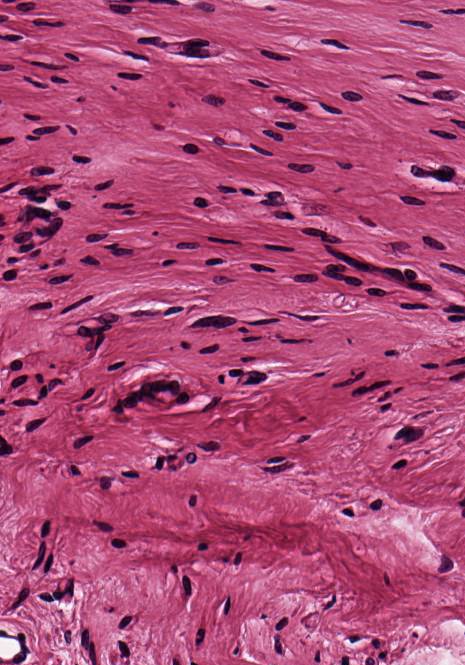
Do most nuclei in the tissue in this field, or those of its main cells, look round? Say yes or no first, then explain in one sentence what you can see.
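No. The scattered cells have dark, elongated, spindle-shaped nuclei.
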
